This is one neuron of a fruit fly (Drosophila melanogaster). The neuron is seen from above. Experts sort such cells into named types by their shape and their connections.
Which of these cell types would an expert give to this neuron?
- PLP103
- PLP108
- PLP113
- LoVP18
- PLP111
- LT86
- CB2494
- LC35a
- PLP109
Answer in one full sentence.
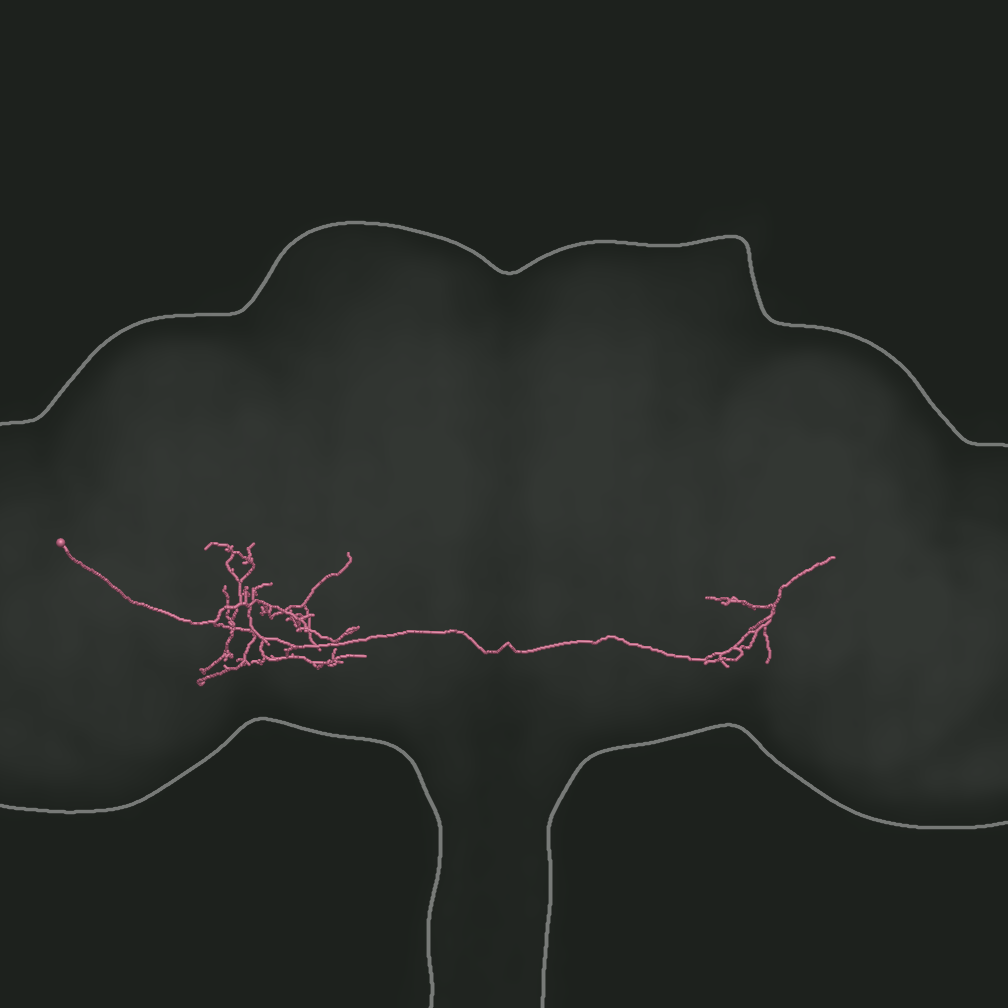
This neuron is assigned to the cell type PLP109.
